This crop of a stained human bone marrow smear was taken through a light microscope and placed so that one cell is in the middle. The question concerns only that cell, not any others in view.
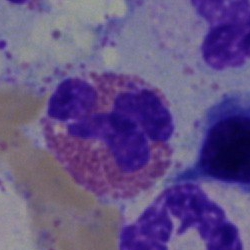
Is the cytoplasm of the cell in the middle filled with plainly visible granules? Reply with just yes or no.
Yes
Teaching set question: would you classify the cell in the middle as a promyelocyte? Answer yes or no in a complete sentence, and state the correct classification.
No, the cell in the middle of the field is an eosinophil, not a promyelocyte as suggested.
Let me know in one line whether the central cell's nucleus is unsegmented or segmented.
Two or more lobes make up the nucleus of this cell.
